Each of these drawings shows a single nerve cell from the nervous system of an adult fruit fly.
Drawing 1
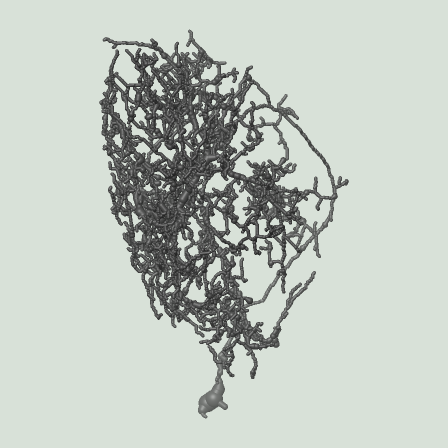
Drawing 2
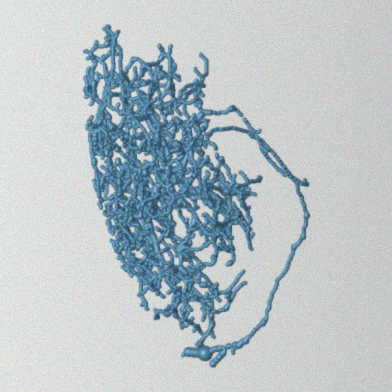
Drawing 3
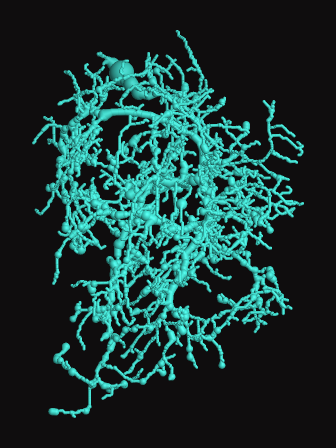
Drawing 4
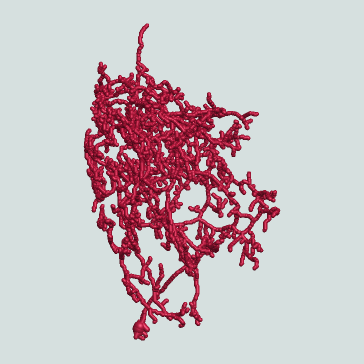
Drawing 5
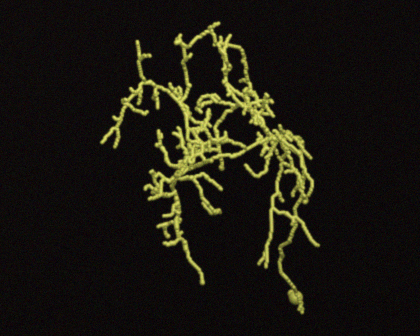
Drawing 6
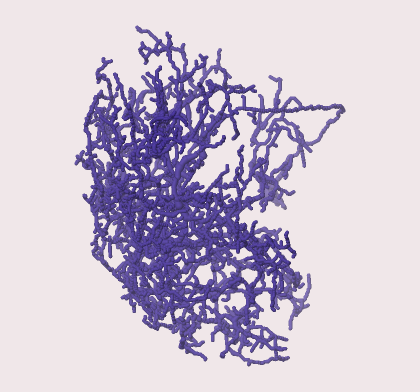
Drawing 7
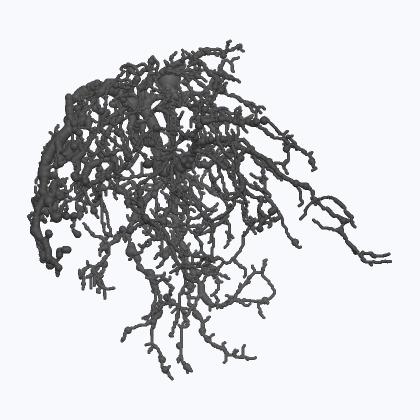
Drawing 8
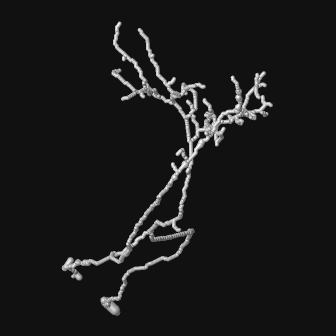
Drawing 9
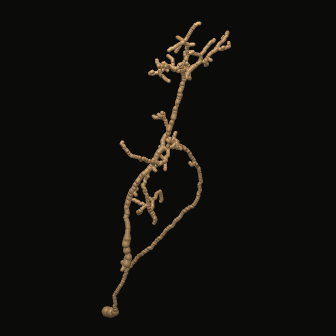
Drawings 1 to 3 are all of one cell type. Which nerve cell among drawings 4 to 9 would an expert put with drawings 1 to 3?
6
